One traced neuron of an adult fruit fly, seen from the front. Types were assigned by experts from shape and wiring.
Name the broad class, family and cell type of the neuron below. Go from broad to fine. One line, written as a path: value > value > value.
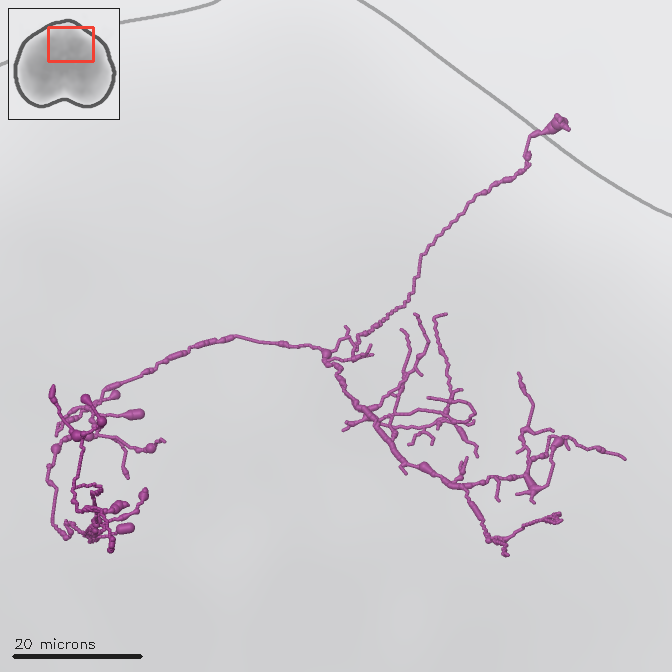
nerve-cord intrinsic neuron > hemilineage 07B > IN07B100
